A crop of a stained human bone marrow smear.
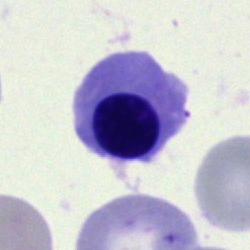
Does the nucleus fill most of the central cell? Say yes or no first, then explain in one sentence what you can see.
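No. The cytoplasm is plentiful, with most of it above the nucleus.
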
